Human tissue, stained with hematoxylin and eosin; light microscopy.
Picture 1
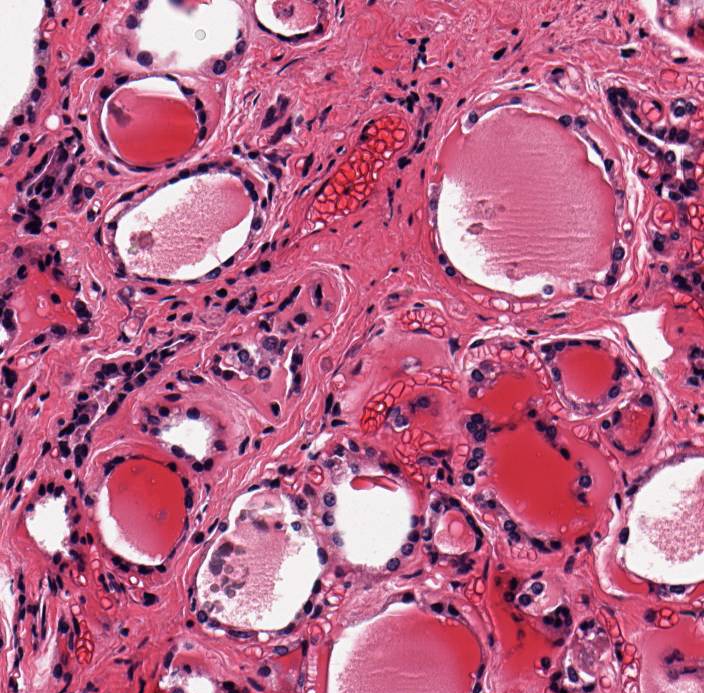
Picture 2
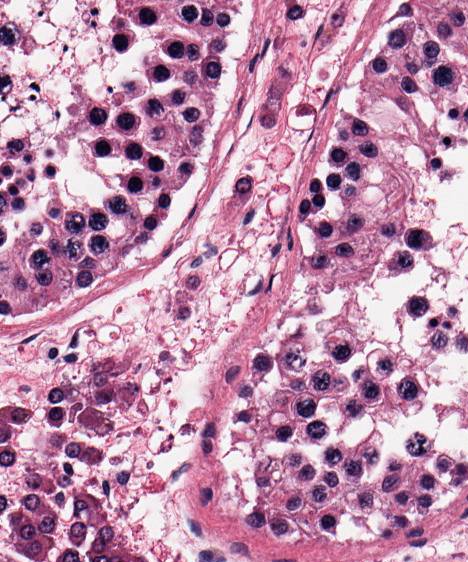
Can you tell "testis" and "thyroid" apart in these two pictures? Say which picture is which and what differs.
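Picture 1 shows thyroid and picture 2 shows testis. Structure: picture 1 consists of rounded follicles of widely varying size across the whole field, separated by pink fibrous stroma, whereas picture 2 consists of tubules packed with many rounded cells with round, dark purple nuclei. Lining: the thyroid follicles have a single layer of flattened to low cuboidal epithelial cells with dark round nuclei, while in the testis many of the larger round nuclei in the right-hand tubule show coarse, clumped chromatin. Contents: the follicle lumens hold eosinophilic colloid, deep red in some and pale pink in others. Walls and stroma: the testis tubule walls contain flattened, elongated dark nuclei running parallel to the wall, and the band between the tubules is loose, pale and wispy with scattered cells.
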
